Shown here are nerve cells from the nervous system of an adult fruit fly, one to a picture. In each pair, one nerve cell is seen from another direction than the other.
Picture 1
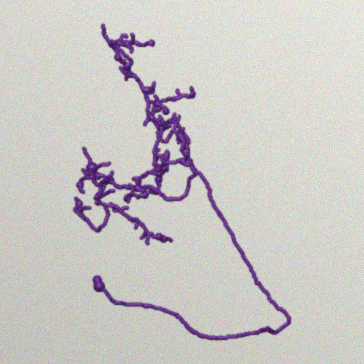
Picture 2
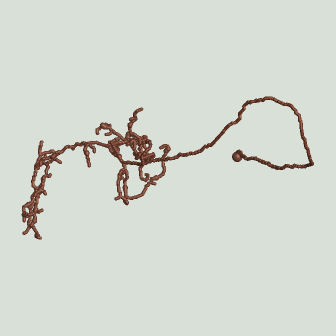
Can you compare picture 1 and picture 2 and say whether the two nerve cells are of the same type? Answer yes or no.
yes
